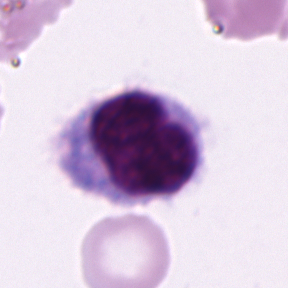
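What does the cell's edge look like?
It is ragged, with many fine short projections.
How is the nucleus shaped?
A notch at its upper right divides it into two rounded lobes.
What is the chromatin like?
Dark purple and coarsely clumped.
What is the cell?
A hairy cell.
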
